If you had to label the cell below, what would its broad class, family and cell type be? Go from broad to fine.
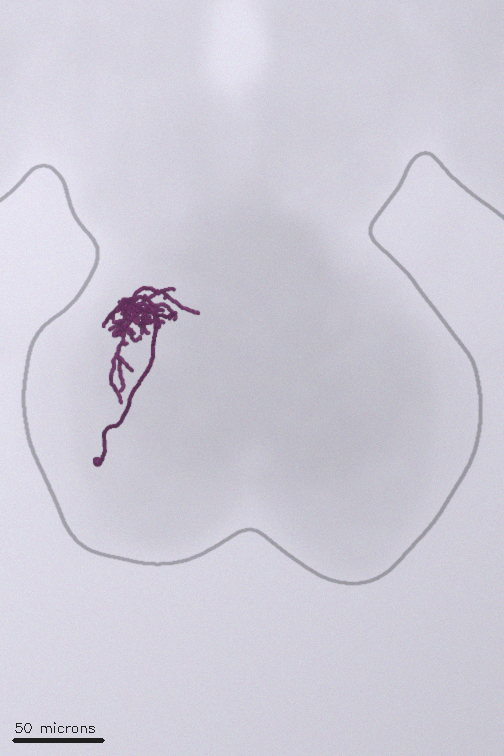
nerve-cord intrinsic neuron; hemilineage 08A; IN08A047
